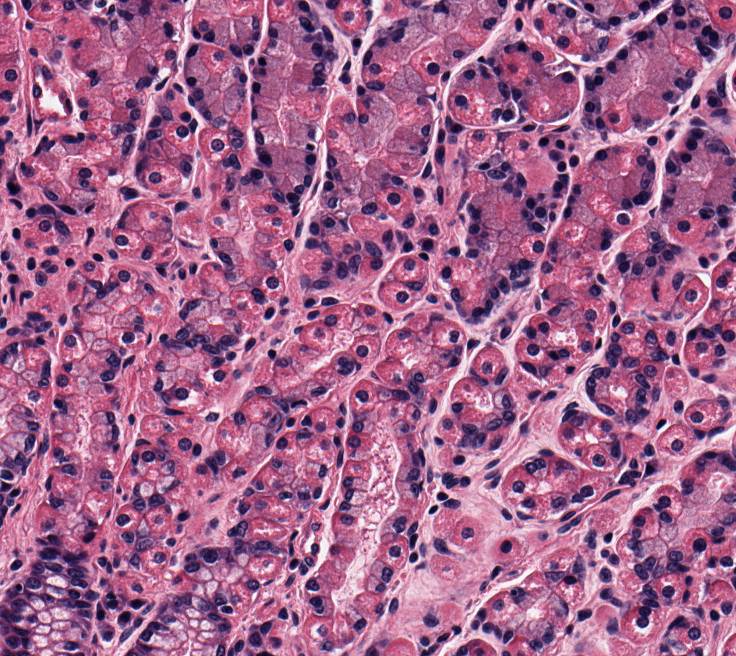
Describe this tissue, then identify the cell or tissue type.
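Closely packed glands, cut in many planes, fill the whole field with little tissue between them. Parietal cells, large rounded cells with bright pink cytoplasm and a central round nucleus, are numerous throughout the glands. In the lower left corner the cells have pale, clear-looking cytoplasm, unlike the pink and purple cells elsewhere. The scant stroma forms thin pink strands with slender dark nuclei. The tissue is stomach.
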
